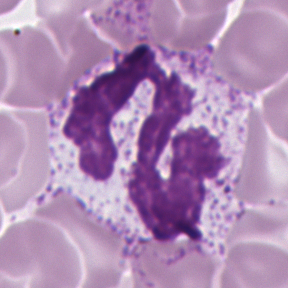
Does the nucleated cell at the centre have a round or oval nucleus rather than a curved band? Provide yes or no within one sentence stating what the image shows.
No, its nucleus is drawn out into a curved band without separate lobes.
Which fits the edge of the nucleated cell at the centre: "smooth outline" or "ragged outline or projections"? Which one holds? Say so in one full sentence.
The border of the cell is ragged or frayed, or shows projections, blebs or tags.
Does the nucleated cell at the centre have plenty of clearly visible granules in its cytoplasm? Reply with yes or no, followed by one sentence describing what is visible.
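Yes. Fine violet granules are scattered throughout the cytoplasm.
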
